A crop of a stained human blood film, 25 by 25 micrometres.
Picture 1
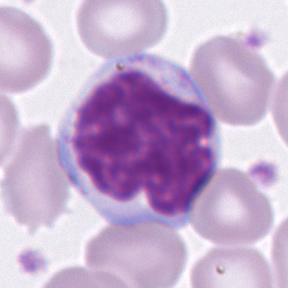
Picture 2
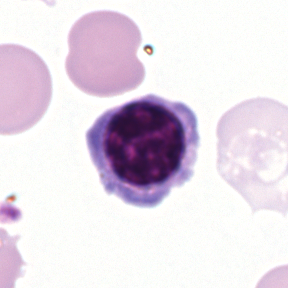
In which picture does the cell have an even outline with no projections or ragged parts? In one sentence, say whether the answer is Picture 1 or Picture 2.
Picture 1 shows a cell with a smooth, even edge.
